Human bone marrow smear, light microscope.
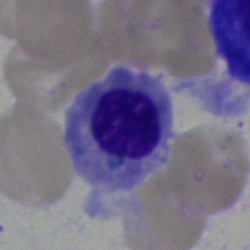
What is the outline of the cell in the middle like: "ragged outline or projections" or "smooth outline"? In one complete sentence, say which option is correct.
There is a ragged or frayed edge, or there are projections, blebs or tags, on this cell.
